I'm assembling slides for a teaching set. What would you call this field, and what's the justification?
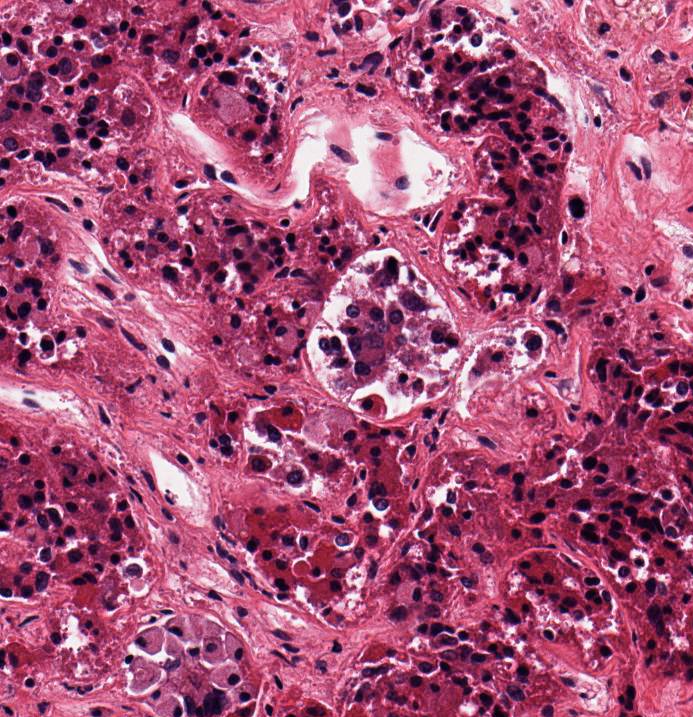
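Pars distalis of the pituitary makes up this field, and I start with the cells in the nests. Most have abundant, deeply eosinophilic, granular cytoplasm.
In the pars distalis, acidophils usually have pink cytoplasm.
The nuclei, I see, are mostly round and darkly hyperchromatic. Then I check for lumens: the nests form no gland lumens at all.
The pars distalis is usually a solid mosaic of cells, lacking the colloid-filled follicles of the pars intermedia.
Between the nests, the stroma is pink collagenous tissue with scattered elongated spindle nuclei.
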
